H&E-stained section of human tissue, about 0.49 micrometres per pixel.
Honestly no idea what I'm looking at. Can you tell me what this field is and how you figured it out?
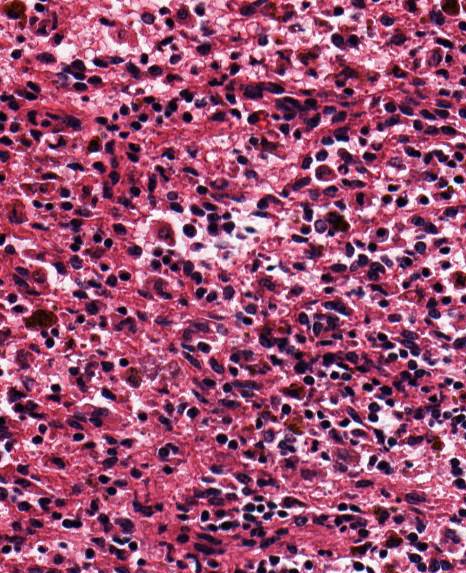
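The field mainly shows red pulp of the spleen. First, loosely arranged mixed cells fill the whole field as a diffuse sheet, without glands or other organised units.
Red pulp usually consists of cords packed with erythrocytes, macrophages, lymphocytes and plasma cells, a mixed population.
Next, small cells with round, dense, dark nuclei and scant cytoplasm are numerous, most crowded toward the lower right. Also noted: coarse brown granular pigment in scattered cells, including near the left edge and on the right. Last, thin wavy pink fibrillary strands run irregularly between the cells.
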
